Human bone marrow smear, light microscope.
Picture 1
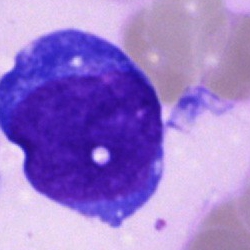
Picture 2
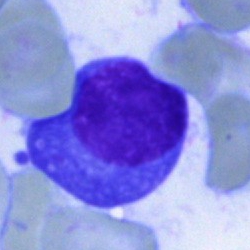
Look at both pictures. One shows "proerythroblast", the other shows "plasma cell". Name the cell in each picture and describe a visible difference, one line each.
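Picture 1 is a proerythroblast. The nucleus fills most of the cell.
Picture 2 is a plasma cell. The cytoplasm is plentiful and stains a deep blue.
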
